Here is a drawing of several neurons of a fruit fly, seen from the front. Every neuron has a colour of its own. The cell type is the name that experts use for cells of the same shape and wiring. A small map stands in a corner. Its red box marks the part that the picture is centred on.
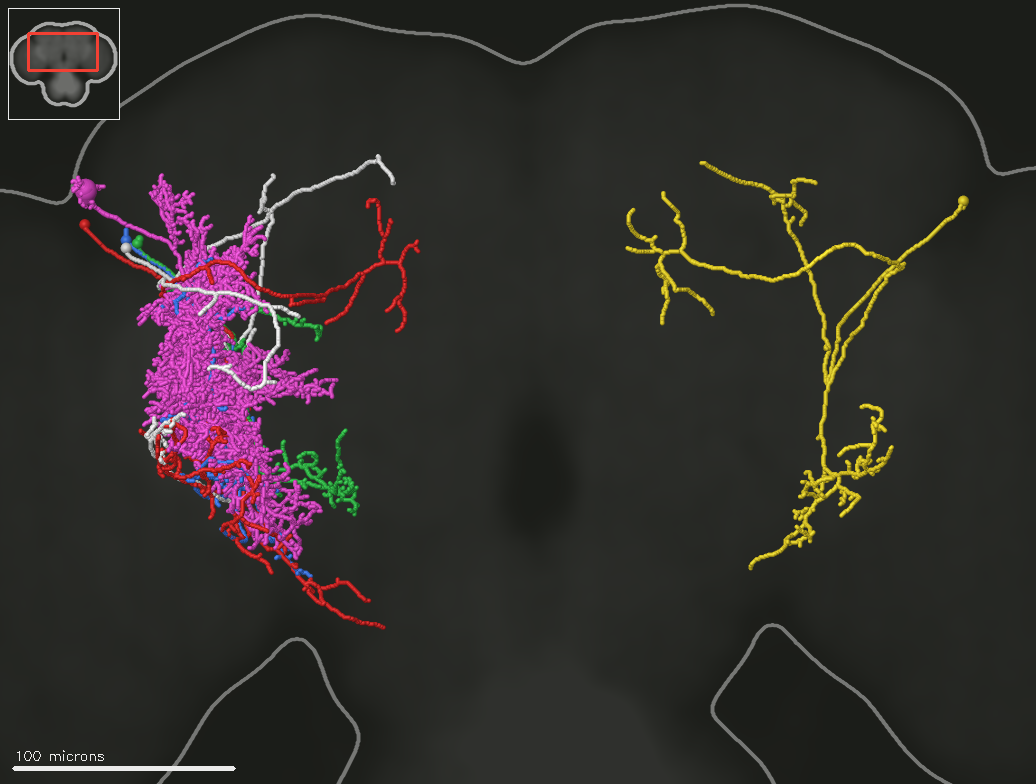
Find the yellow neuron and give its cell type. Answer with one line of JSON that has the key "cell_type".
{"cell_type": "CL253"}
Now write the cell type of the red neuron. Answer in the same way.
{"cell_type": "CL252"}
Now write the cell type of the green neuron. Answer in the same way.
{"cell_type": "WEDPN6C"}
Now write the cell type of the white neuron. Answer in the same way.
{"cell_type": "AVLP560"}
